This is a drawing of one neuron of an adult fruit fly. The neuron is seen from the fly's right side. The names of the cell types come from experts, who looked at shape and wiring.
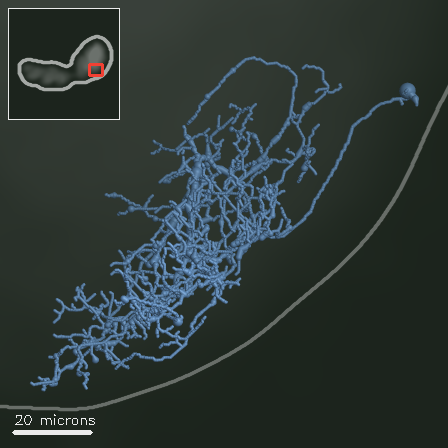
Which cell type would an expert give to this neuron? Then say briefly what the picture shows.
Its cell type is GNG403. It is a central-brain intrinsic neuron. The cell body can be seen at the upper right of the picture. By the scale bar it is about 100 microns wide in this view.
